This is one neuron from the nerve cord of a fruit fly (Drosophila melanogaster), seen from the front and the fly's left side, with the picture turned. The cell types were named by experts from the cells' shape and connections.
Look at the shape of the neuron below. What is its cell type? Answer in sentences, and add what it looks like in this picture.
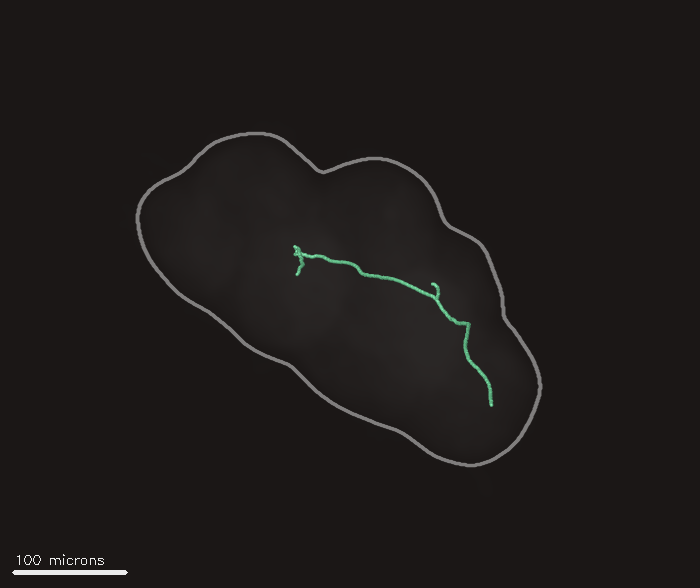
The cell type is LN-DN2. This is a sensory neuron descending to the nerve cord. No cell body is drawn. By the scale bar it is about 180 microns wide in this view.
